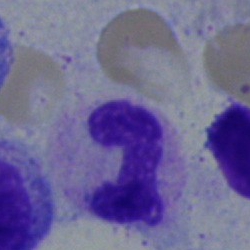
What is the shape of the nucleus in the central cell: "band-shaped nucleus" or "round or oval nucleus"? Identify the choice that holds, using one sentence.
The nucleus of the cell is curved into a band that has no separate lobes.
